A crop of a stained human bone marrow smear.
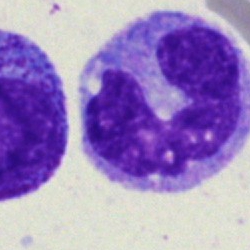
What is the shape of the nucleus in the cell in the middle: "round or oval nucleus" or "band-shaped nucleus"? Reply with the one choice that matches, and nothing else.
Band-shaped nucleus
